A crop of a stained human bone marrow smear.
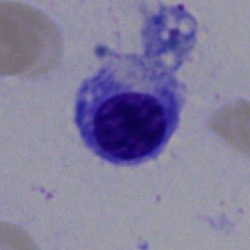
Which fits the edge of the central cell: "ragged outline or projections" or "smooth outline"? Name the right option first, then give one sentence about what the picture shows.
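Ragged outline or projections. A small round bleb projects from the upper left edge of the cell.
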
